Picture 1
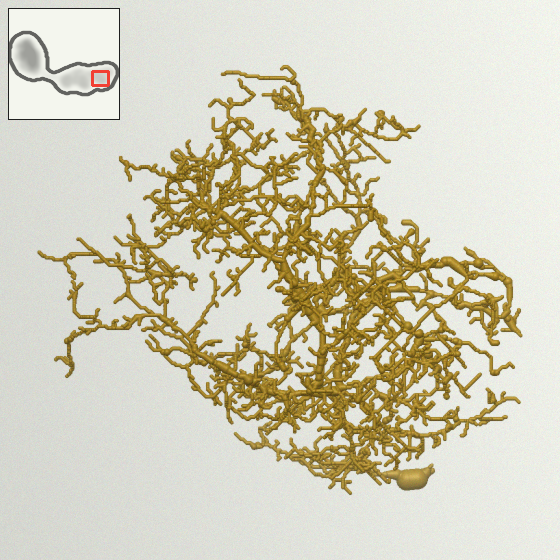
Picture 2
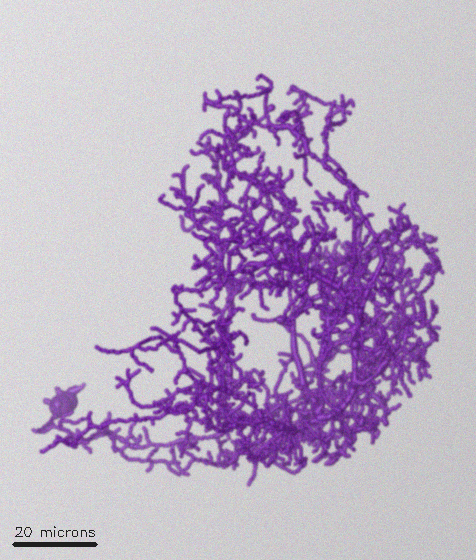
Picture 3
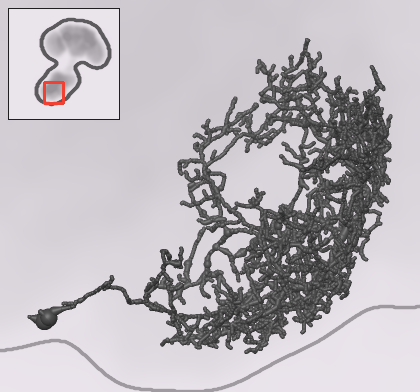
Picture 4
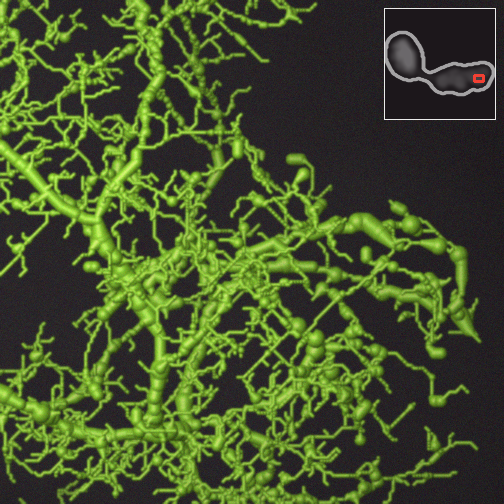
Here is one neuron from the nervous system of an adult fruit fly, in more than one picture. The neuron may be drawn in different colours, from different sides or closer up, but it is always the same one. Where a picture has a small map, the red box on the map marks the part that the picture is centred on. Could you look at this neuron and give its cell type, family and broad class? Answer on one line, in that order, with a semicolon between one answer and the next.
IN13B012; hemilineage 13B; nerve-cord intrinsic neuron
